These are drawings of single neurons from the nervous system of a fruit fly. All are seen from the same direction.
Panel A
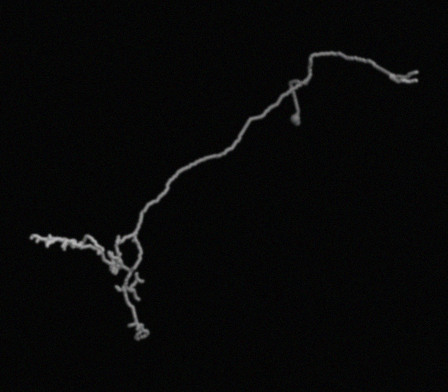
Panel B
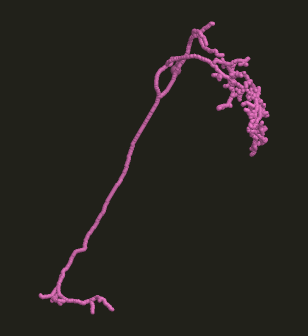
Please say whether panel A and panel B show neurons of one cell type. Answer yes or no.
no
